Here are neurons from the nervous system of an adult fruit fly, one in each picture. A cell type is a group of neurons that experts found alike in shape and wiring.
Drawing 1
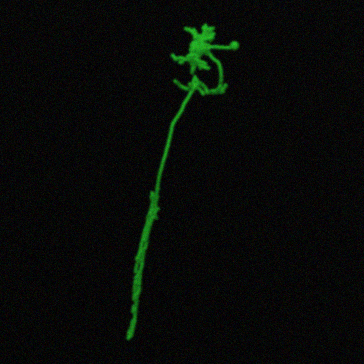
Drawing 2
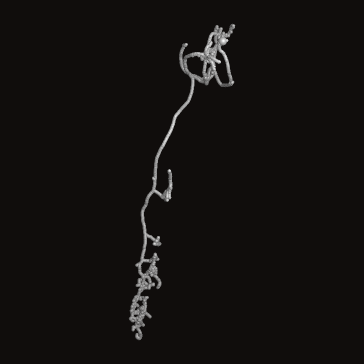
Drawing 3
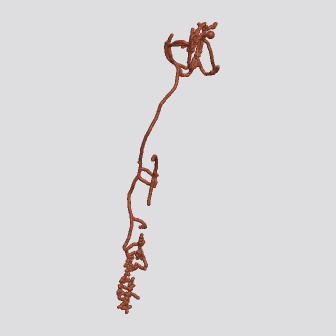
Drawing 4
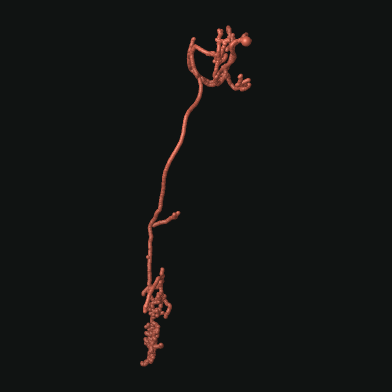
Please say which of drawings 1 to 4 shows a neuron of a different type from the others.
Drawing 1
